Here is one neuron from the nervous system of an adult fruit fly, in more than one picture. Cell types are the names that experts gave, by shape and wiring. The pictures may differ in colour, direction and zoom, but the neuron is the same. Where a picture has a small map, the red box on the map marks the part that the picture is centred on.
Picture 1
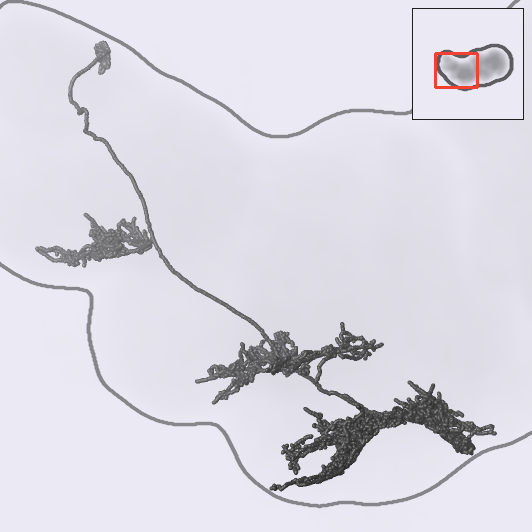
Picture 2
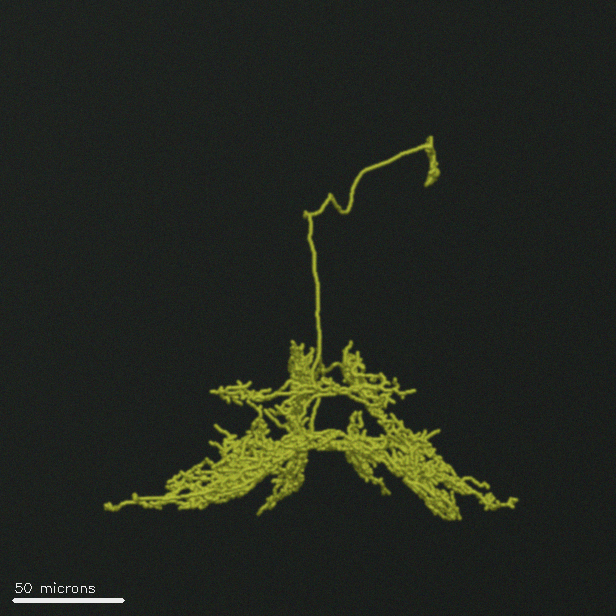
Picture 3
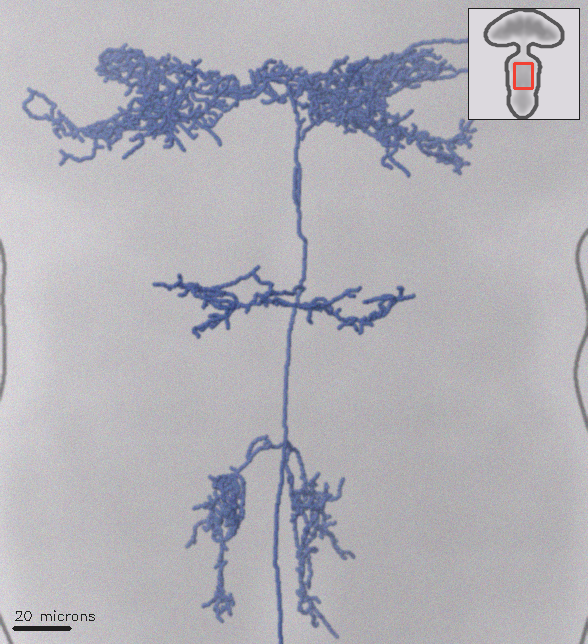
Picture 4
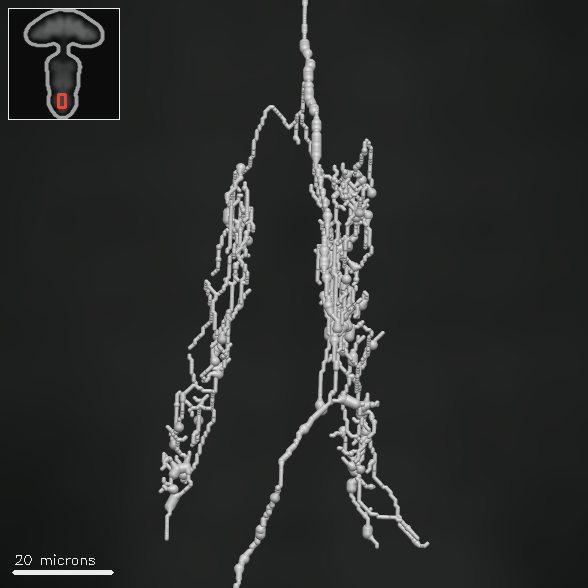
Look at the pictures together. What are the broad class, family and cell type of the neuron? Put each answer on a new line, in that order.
nerve-cord intrinsic neuron
hemilineage 05B
IN05B011b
